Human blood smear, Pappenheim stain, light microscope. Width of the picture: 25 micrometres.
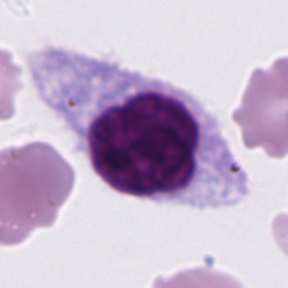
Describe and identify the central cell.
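Nucleus first: about 10 micrometres across, its surface divided into rounded lobes by shallow grooves and folds. Cytoplasm next: fine and faintly stippled in texture, with no coarse coloured granules. Two tiny dark brown dots sit in it, one on each side of the nucleus. Edge last: slightly frayed rather than sharply smooth. Name: hairy cell.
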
